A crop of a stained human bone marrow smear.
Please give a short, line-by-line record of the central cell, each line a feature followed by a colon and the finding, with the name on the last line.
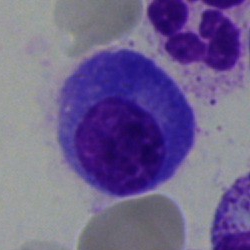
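Outline: smooth and oval.
Cytoplasm: plenty of it, deep blue.
Pale zone: in the cytoplasm, just above the nucleus.
Granules: none visible in the cytoplasm.
Name: plasma cell.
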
